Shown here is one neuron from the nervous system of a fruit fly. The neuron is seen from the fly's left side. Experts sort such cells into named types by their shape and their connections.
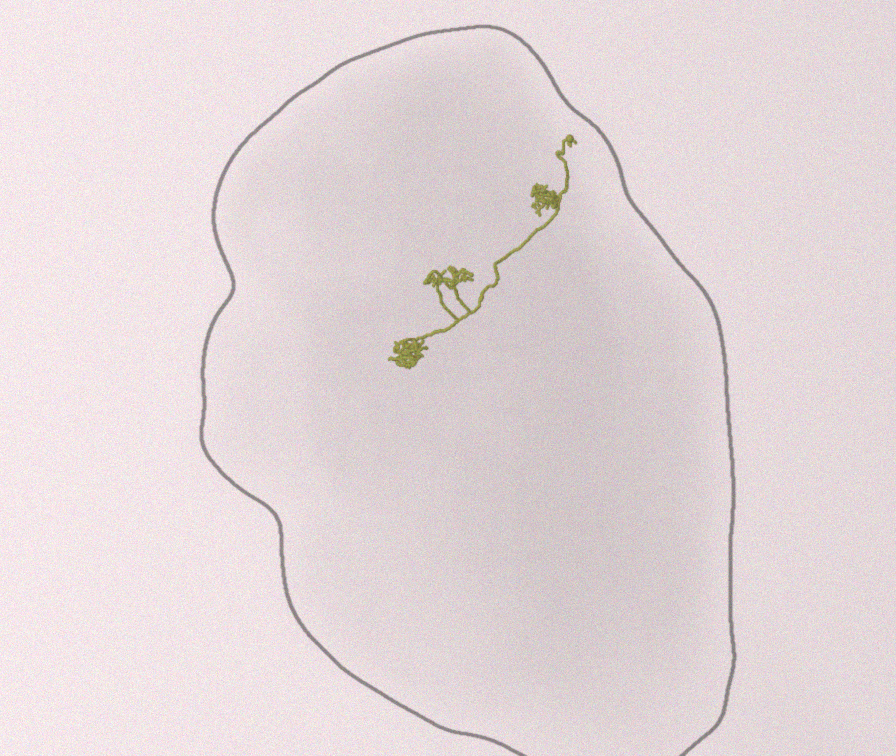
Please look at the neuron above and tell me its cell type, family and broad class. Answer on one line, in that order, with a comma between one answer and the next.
PFNd, class CX, central-brain intrinsic neuron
